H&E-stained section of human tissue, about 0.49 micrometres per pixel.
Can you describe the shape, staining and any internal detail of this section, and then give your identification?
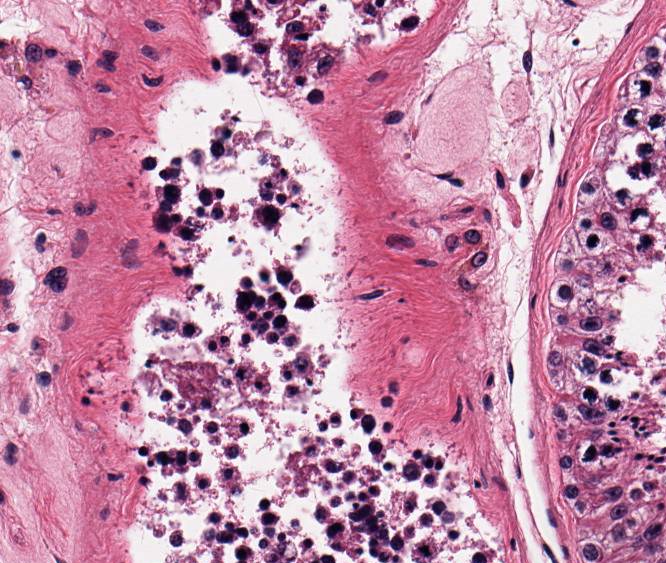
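Checking the right edge first: a curved tubule, bounded by a thin pink wall, is filled with several layers of rounded cells with round nuclei. Next, a narrow strip of pale, loose stroma separates it from the central fibrous band. Fat cells: none. This is testis.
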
